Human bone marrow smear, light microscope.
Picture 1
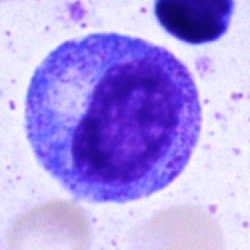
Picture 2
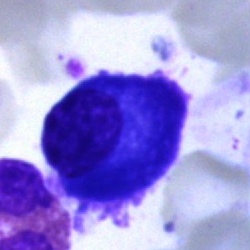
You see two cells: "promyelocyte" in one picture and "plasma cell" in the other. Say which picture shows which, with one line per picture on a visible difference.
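The cell in picture 1 is a promyelocyte. Fine reddish-purple granules are scattered through the cytoplasm.
The cell in picture 2 is a plasma cell. No distinct granules are visible in the cytoplasm.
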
